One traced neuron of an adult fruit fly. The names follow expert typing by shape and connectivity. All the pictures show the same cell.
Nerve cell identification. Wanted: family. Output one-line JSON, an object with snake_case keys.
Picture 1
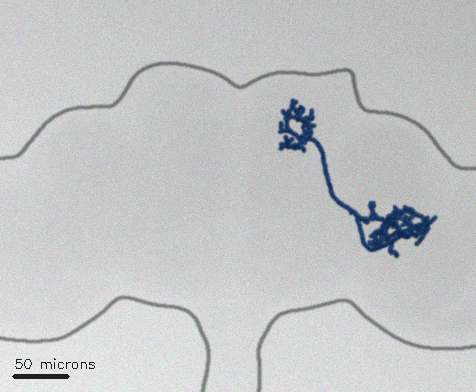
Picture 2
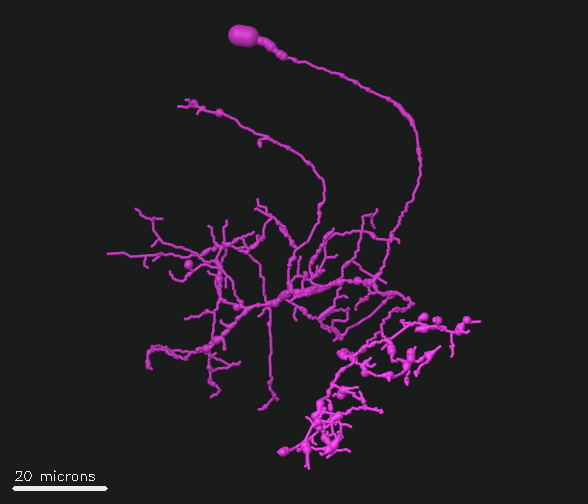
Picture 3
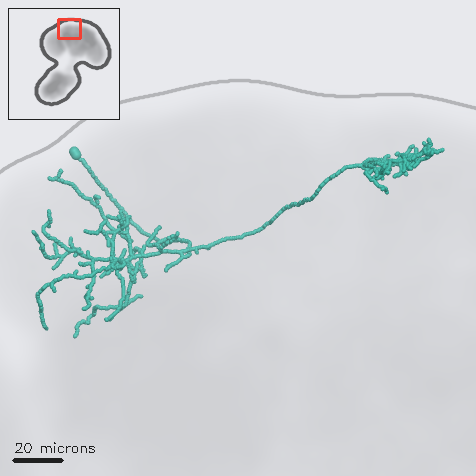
{"family": "hemilineage SLPad1_posterior"}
